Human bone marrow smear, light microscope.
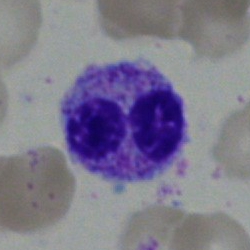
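Segmented neutrophil, centre of field, stained human bone marrow smear: round cell outline, dense dark purple chromatin, and no visible nucleoli.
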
